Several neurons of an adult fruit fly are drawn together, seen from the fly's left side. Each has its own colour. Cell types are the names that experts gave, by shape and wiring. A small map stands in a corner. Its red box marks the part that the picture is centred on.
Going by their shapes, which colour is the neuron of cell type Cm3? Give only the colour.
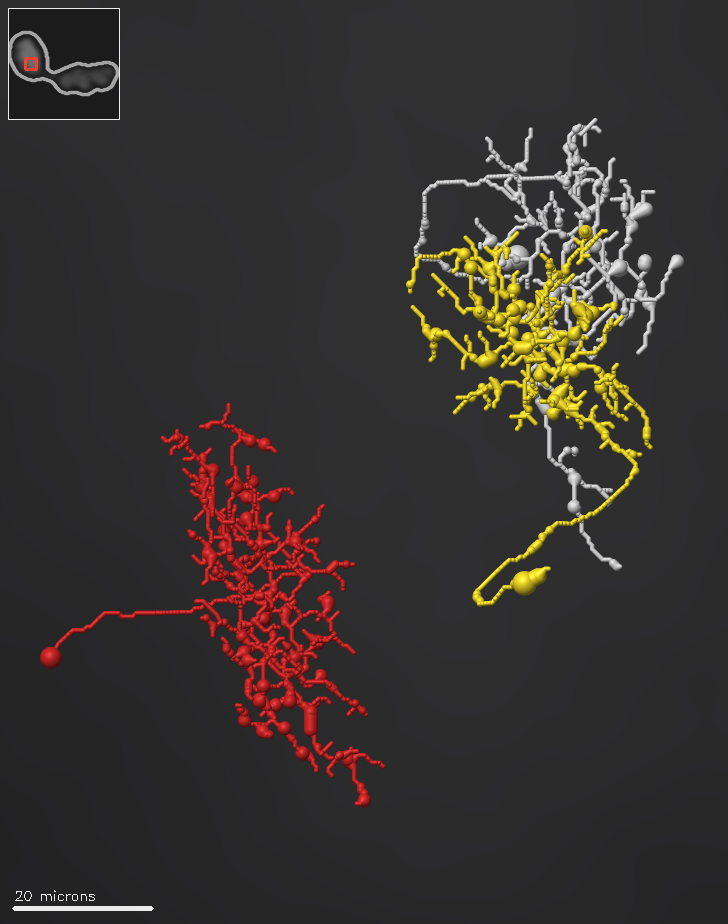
yellow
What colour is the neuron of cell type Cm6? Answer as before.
white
